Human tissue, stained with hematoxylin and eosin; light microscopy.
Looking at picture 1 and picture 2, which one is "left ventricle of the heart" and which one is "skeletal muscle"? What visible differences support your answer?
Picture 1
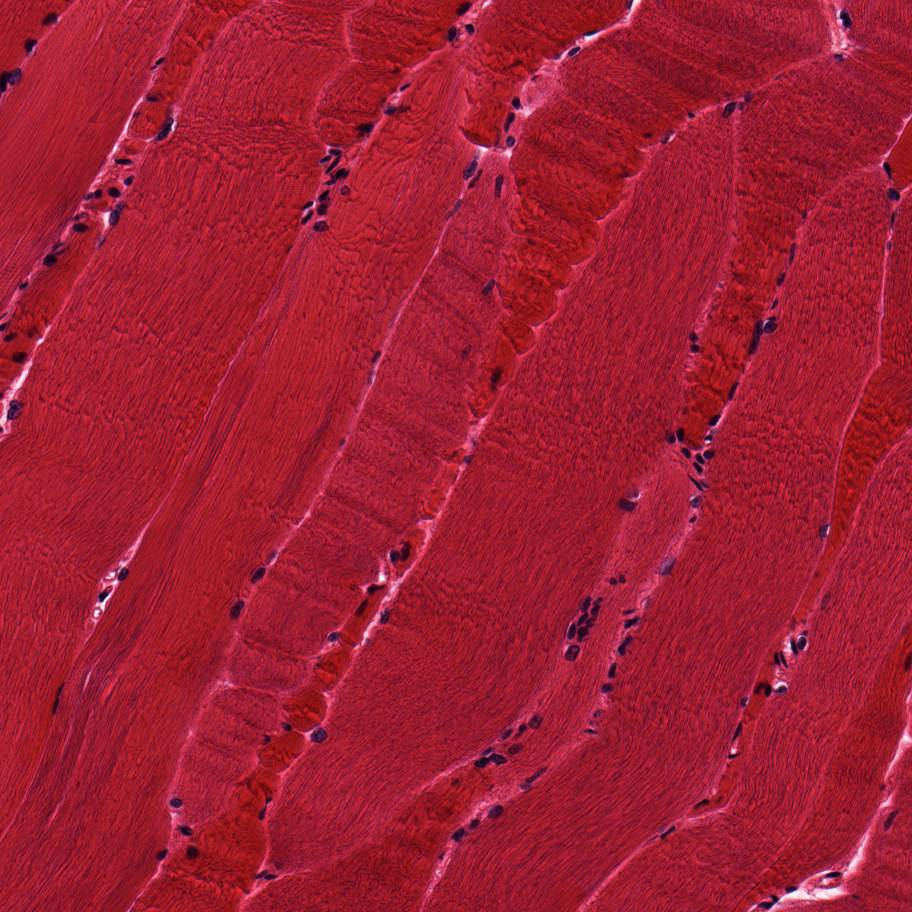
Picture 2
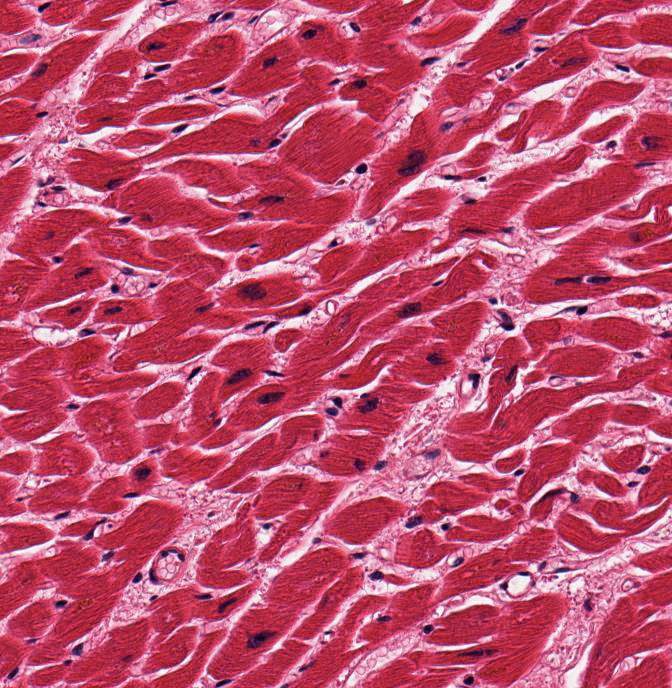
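Picture 1 is skeletal muscle; picture 2 is the left ventricle of the heart. Picture 1 shows fine transverse cross-striations and intensely eosinophilic, deep red fibre cytoplasm. Its small, dark purple, oval to elongated nuclei lie at the fibre edges, in the narrow spaces between fibres, not in the fibre centres.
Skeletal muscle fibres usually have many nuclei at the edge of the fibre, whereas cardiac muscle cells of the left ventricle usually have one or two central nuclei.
In picture 2, closely packed eosinophilic fibres with a fine longitudinal fibrillar texture run diagonally from lower left to upper right, and they branch and join one another rather than forming separate parallel cylinders.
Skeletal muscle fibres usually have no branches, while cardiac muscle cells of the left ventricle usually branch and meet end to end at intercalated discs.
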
